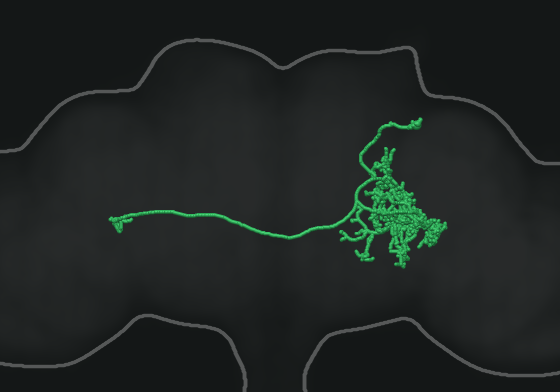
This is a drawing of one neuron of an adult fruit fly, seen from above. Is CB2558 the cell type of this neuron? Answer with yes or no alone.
no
